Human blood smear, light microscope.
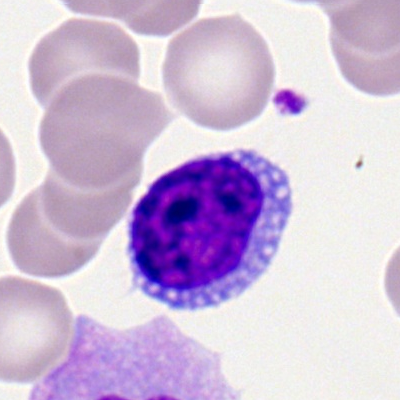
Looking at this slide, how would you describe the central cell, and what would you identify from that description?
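Notice first that the nucleus sits off-centre, over toward the left side of the cell. Around it, the cytoplasm is blue and holds many small clear vacuoles. Now look carefully at the lower left edge, where a small thin projection sticks out. This cell is a lymphocyte.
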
